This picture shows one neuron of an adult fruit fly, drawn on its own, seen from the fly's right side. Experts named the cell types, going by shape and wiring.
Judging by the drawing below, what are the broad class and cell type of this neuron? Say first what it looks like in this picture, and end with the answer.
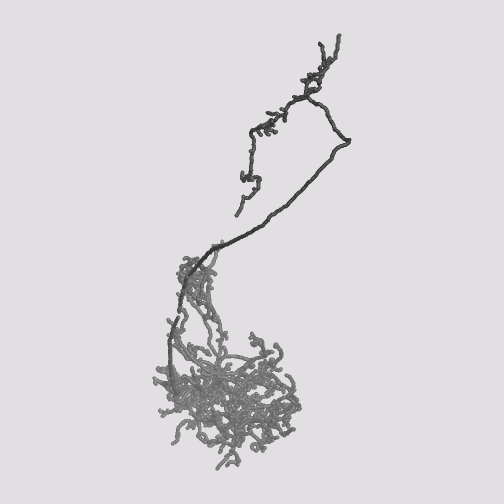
Dozens of branch ends can be seen. As drawn here it is taller than it is wide. This is a central-brain intrinsic neuron. The cell type is AVLP219_c.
